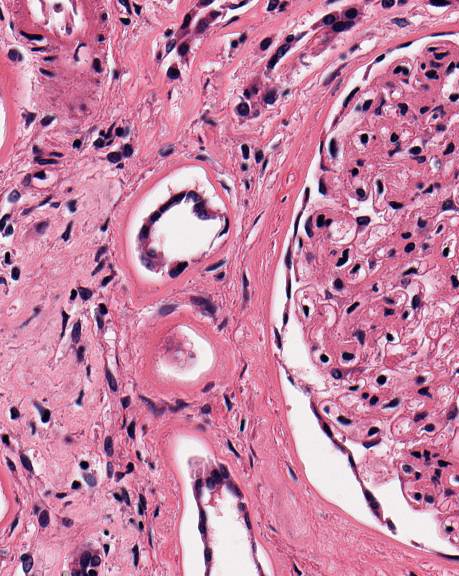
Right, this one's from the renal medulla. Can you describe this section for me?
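Right edge: large rounded glomerular tuft. Capsule lined by flattened cells with elongated nuclei. Left half: dense pink fibrous stroma between tubules, scattered elongated nuclei. No fat cells anywhere in field.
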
